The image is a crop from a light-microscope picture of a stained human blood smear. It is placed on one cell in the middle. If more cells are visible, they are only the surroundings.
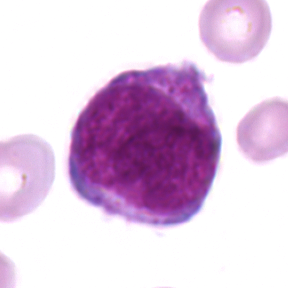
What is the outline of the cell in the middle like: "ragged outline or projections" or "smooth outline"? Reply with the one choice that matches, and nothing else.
Ragged outline or projections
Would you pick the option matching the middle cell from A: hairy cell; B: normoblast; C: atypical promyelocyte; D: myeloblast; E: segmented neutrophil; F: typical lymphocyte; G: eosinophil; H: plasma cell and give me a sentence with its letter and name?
Option C is correct here, and the cell in the middle is an atypical promyelocyte.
